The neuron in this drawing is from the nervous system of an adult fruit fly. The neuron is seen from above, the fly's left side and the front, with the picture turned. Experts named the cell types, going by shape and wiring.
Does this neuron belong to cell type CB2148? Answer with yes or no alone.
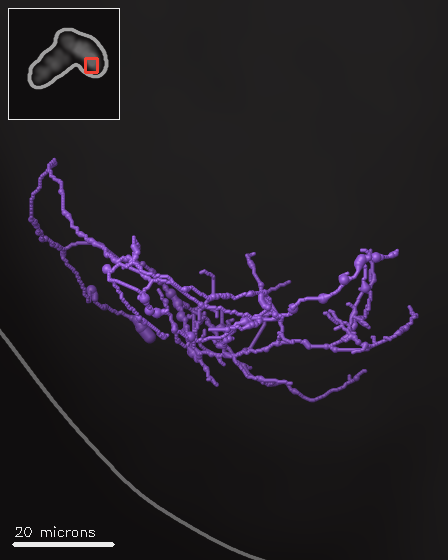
yes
